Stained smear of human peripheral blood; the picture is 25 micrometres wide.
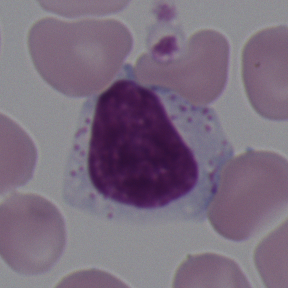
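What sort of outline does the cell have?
Irregular, I think, and somewhat angular.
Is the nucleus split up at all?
No, it's one undivided mass without lobes.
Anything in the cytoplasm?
A small number of scattered reddish-purple granules.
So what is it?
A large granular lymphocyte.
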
